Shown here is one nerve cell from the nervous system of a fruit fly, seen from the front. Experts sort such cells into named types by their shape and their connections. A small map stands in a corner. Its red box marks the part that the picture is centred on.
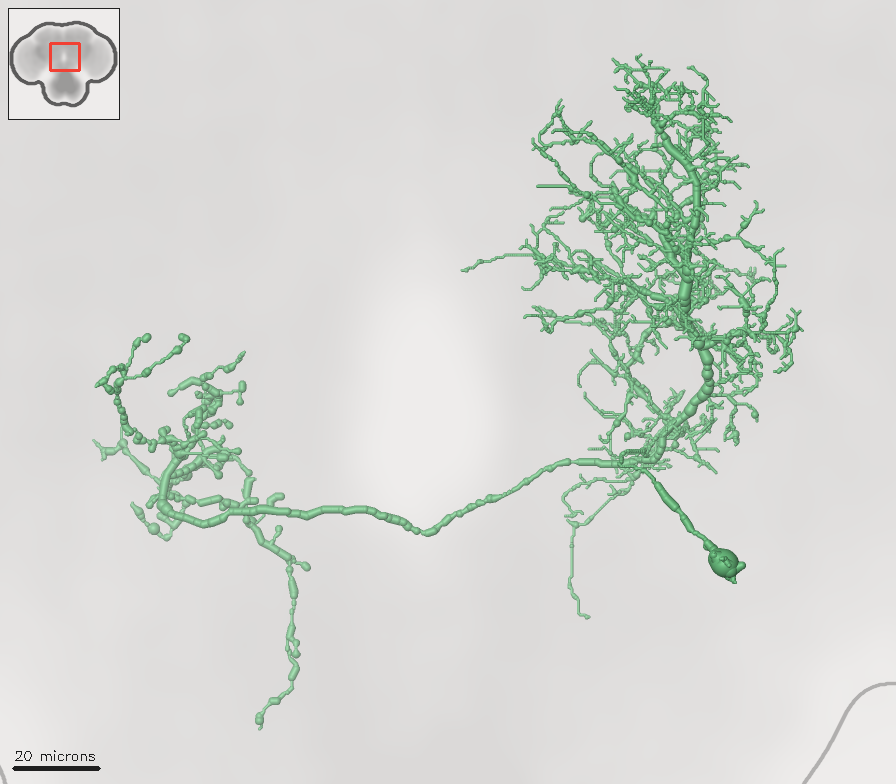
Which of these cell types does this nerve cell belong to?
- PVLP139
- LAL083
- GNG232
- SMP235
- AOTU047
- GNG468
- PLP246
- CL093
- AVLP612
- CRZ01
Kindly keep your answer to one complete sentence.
This nerve cell has been assigned cell type LAL083.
